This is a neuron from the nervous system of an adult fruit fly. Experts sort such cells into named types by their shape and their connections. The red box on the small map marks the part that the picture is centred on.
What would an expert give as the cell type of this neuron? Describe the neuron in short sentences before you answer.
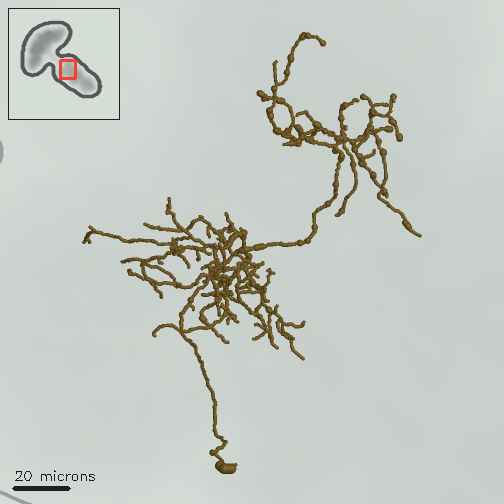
It is in the nerve cord and does not reach the brain. Its cell body lies at the bottom of the picture. The picture shows dozens of branch ends. This is a nerve-cord intrinsic neuron. It is of cell type IN06A047.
